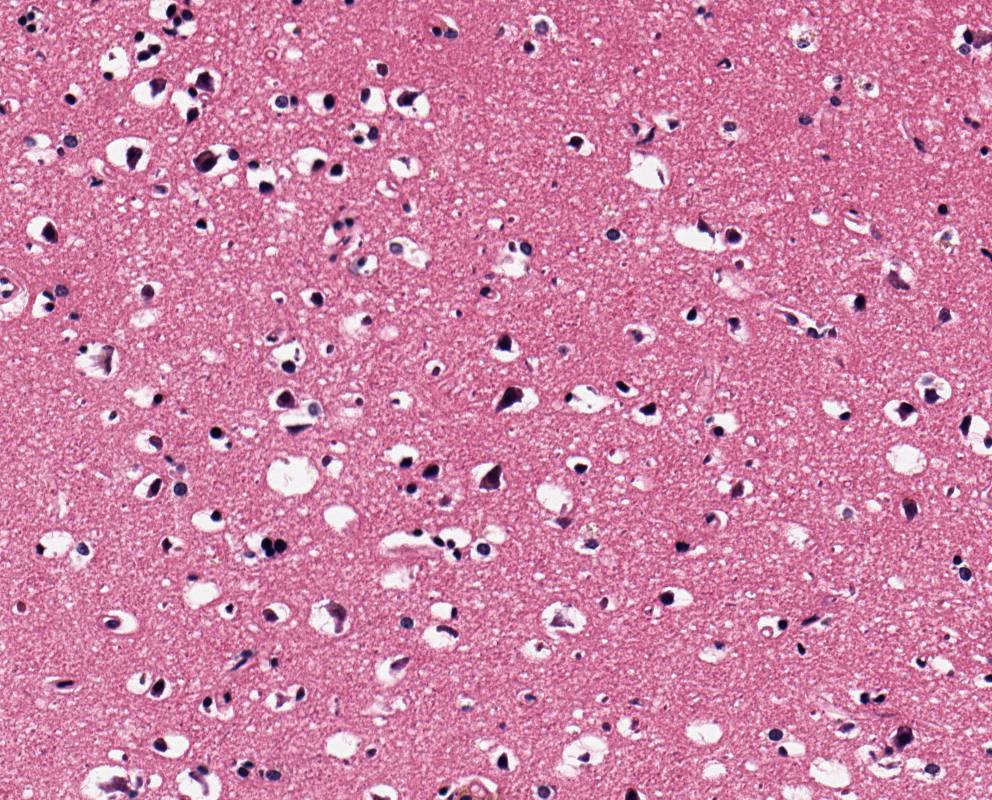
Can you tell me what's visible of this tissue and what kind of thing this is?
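Continuous finely granular pink neuropil throughout; cells scattered singly, no organised units. Cells more crowded upper left than right. Many small round, dark, evenly stained nuclei with little visible cytoplasm, scattered among larger cells. No epithelium, glands or fat cells anywhere. Tissue: cerebral cortex.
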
